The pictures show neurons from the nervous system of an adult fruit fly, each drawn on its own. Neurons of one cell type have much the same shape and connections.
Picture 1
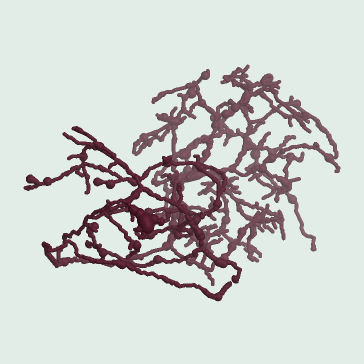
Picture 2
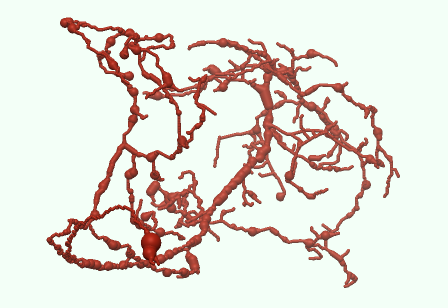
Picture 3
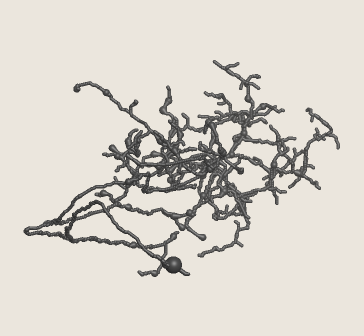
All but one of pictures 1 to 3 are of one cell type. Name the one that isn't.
Picture 1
